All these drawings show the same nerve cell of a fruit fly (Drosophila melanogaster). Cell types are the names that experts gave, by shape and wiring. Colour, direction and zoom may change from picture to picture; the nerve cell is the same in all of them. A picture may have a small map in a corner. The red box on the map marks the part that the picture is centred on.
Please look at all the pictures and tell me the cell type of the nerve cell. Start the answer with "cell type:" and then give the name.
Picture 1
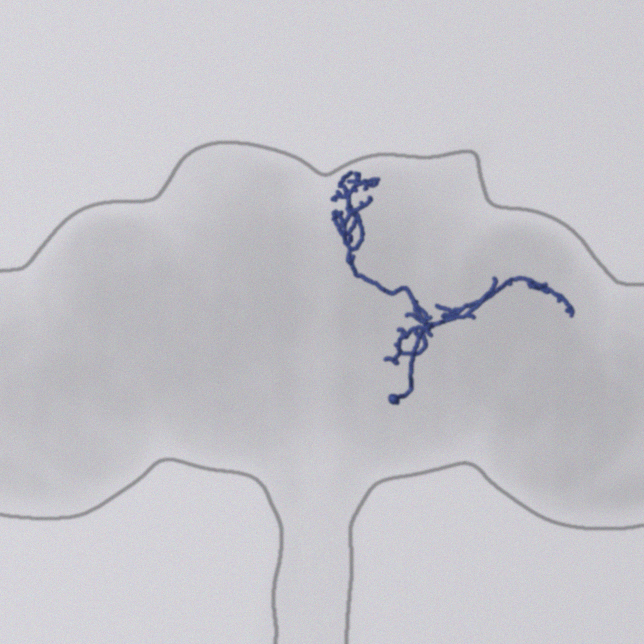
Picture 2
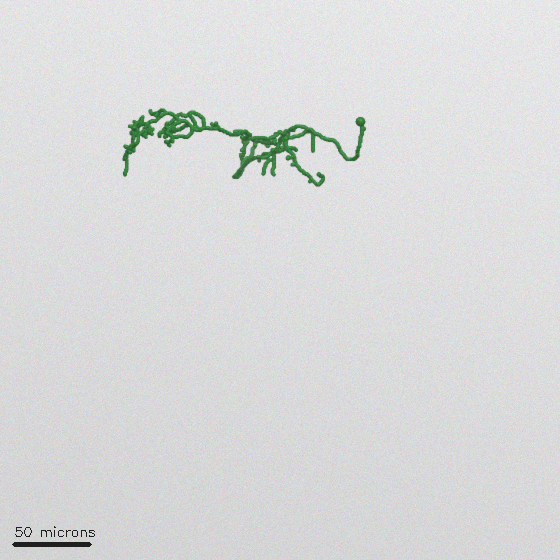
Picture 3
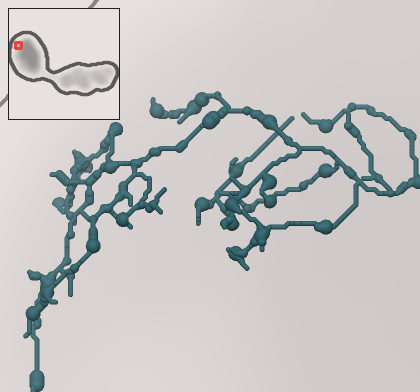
cell type: SMP381_a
